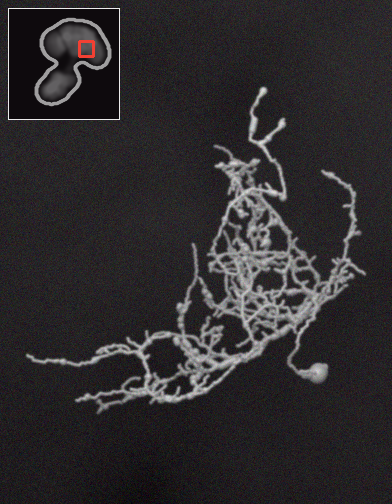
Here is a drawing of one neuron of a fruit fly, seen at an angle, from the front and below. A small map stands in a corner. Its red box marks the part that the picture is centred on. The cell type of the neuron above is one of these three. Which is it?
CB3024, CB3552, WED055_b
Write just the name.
CB3024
